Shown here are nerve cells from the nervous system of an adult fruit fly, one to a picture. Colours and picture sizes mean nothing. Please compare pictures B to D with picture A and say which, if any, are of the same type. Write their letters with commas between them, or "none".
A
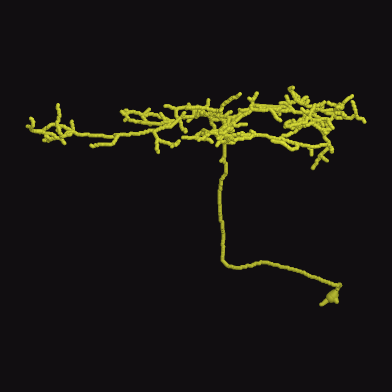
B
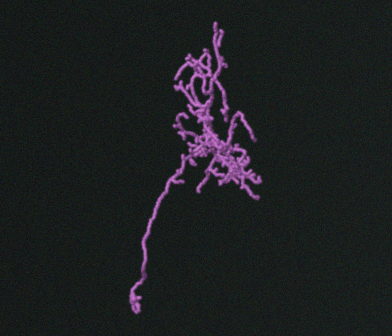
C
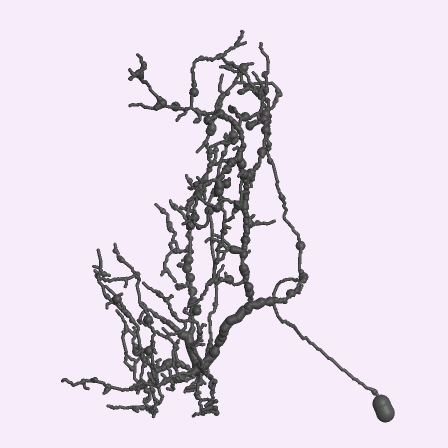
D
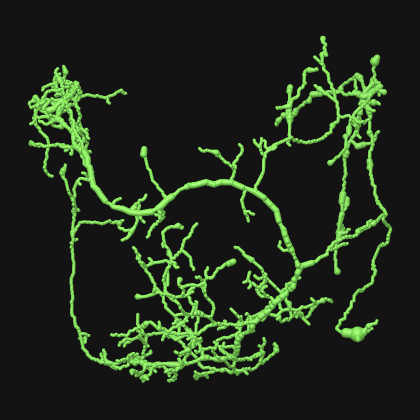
B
